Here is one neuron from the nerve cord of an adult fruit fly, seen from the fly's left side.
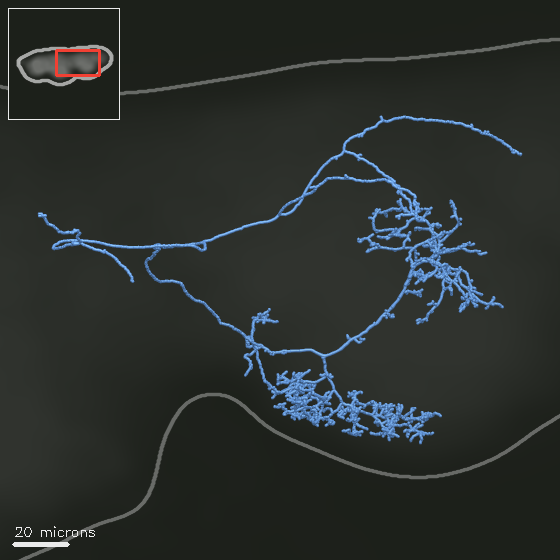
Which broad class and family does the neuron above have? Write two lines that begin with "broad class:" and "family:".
broad class: nerve-cord intrinsic neuron
family: hemilineage 08B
